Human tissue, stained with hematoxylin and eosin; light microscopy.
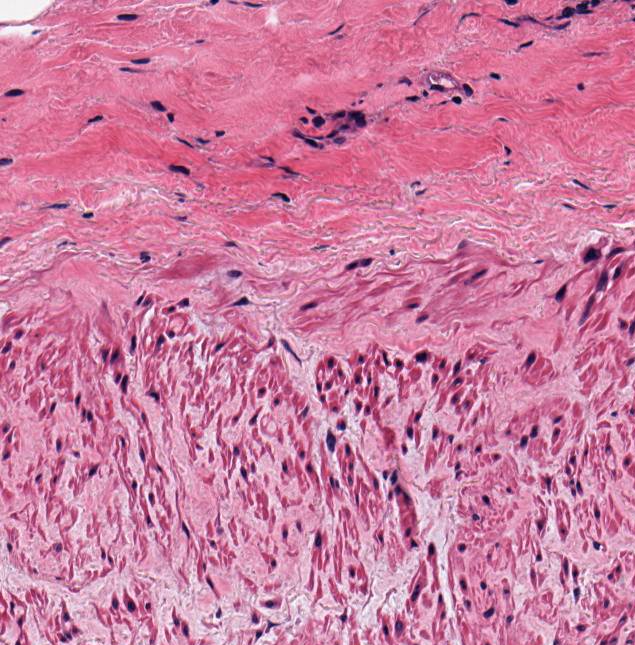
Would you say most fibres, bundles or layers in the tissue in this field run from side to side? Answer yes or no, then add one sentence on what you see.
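Yes. In the upper band the collagen fibres are wavy and run mainly horizontally across the field.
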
